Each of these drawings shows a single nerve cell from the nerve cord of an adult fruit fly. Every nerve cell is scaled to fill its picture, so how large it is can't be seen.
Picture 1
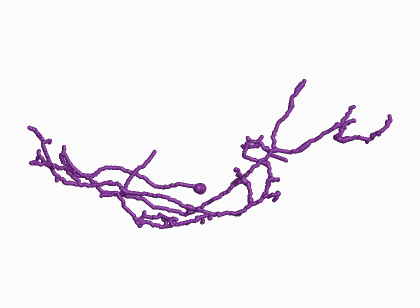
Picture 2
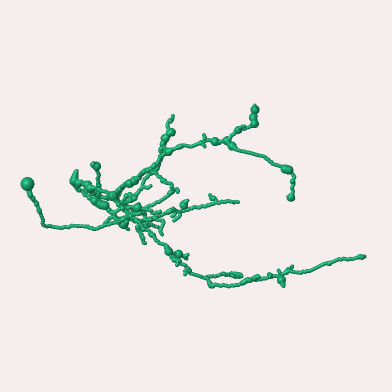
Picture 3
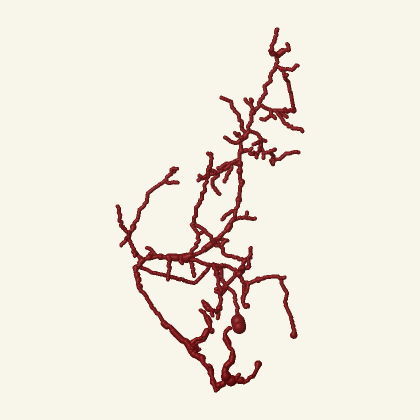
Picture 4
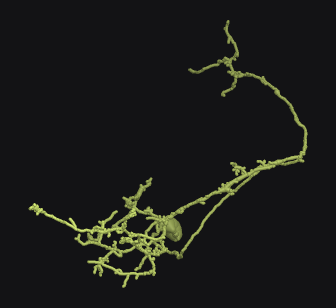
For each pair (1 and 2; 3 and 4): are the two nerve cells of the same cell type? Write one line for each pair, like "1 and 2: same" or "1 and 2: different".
1 and 2: different
3 and 4: same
